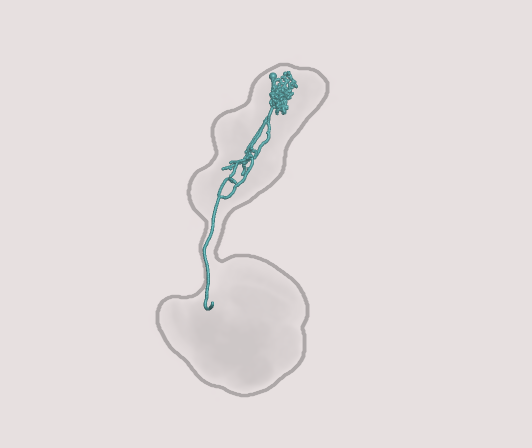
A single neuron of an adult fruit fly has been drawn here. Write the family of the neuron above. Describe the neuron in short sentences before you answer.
The cell body can be seen at the top of the picture. In this view it is more than twice as tall as it is wide. This is an ascending neuron. Its family is hemilineage 05B.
